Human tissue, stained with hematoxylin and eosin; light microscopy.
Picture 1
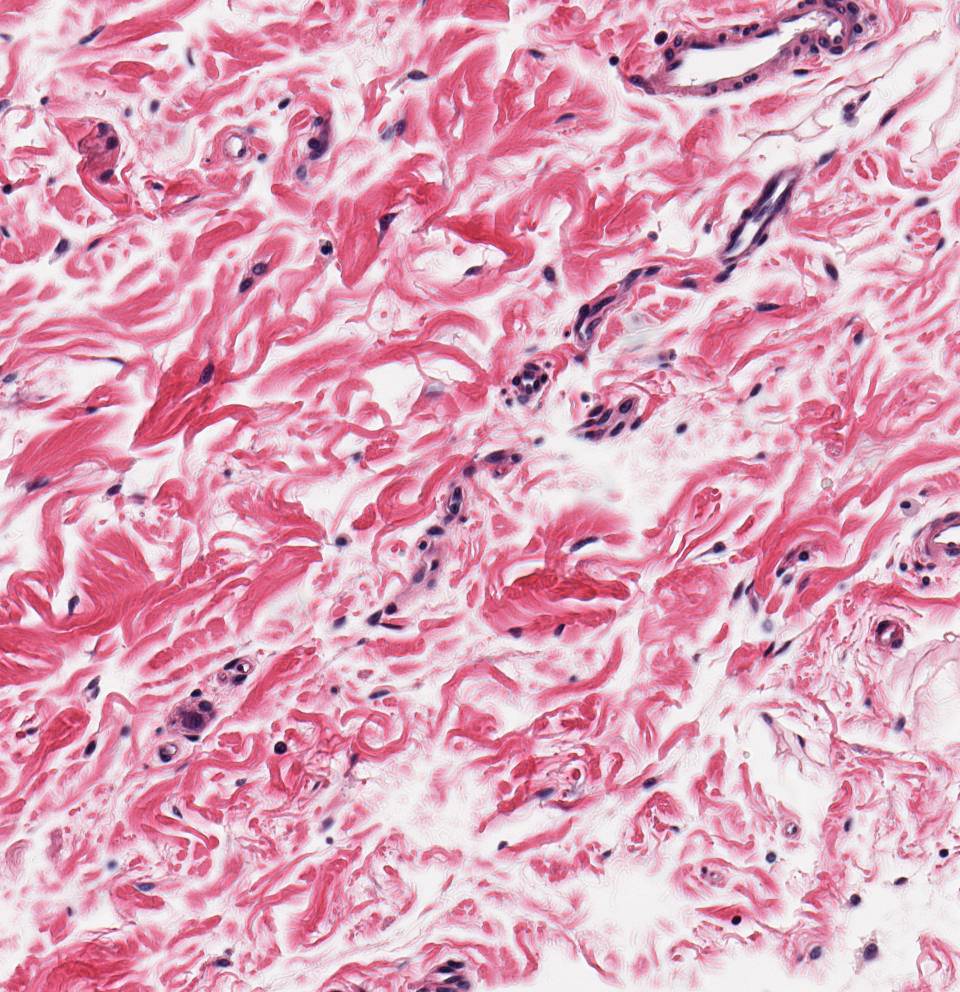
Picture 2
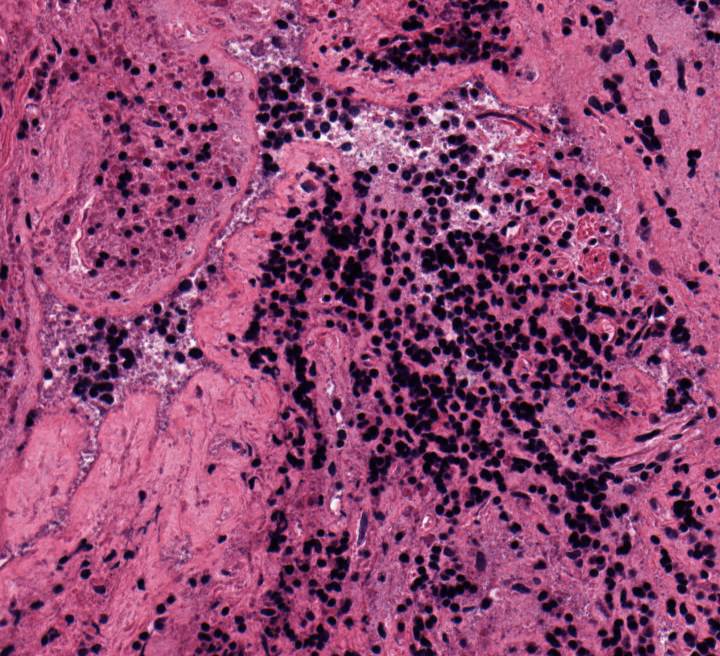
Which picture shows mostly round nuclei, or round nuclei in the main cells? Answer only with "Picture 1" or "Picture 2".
Picture 2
